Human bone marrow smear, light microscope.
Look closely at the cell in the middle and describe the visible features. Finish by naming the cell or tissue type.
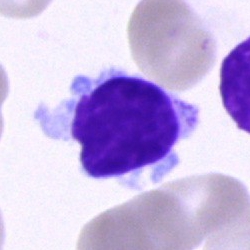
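The outline of this cell is irregular and ragged, not smooth. Pale blue cytoplasmic projections fringe its edge, the largest on the left side. The nucleus fills most of the cell, leaving scant cytoplasm, and shows no visible nucleoli. This cell is a lymphocyte.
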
